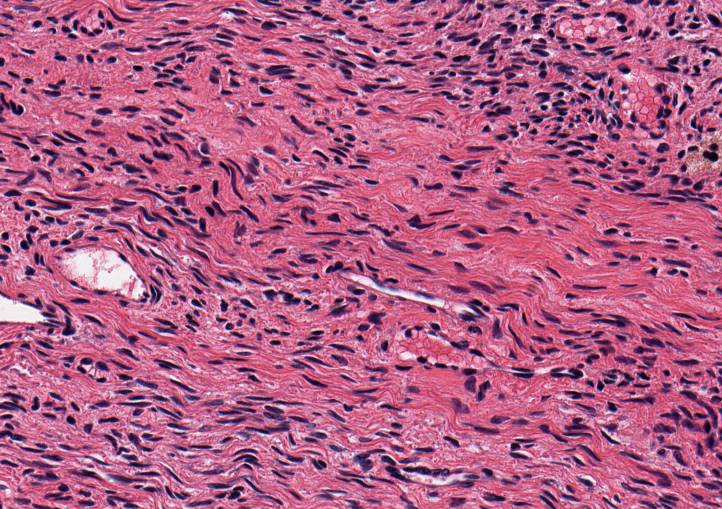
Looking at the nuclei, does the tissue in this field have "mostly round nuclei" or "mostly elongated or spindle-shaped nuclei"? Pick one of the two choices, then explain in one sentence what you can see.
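Mostly elongated or spindle-shaped nuclei. The nuclei are dark, slender and elongated, and many of them are wavy.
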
